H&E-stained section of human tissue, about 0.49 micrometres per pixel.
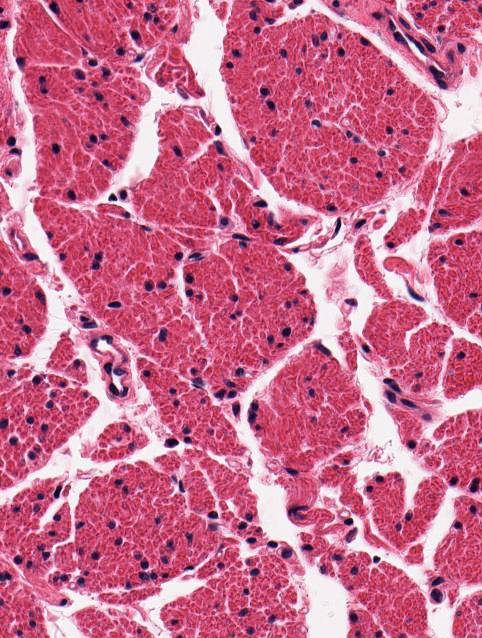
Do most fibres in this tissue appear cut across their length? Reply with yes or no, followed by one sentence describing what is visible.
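Yes. The muscle cells are cut mostly in cross section, appearing as small closely packed polygonal pink profiles.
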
